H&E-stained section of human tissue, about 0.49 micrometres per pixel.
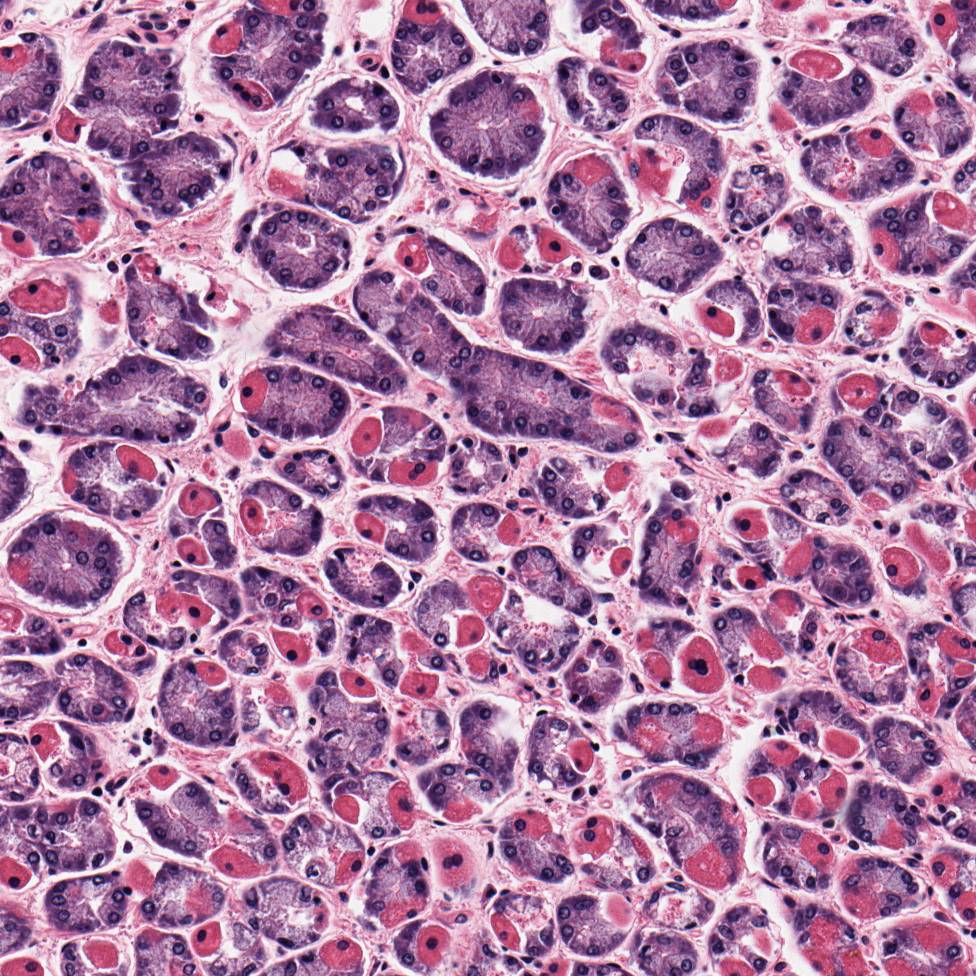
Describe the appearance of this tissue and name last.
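Field filled with closely packed glands, mostly cut across as round or oval profiles. Scattered large parietal cells: bright pink cytoplasm, single round central nucleus. Most gland cells are chief cells: purple, finely granular cytoplasm, round nuclei toward the base. Parietal cells fewer in upper left glands than in lower half. Tissue: stomach.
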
